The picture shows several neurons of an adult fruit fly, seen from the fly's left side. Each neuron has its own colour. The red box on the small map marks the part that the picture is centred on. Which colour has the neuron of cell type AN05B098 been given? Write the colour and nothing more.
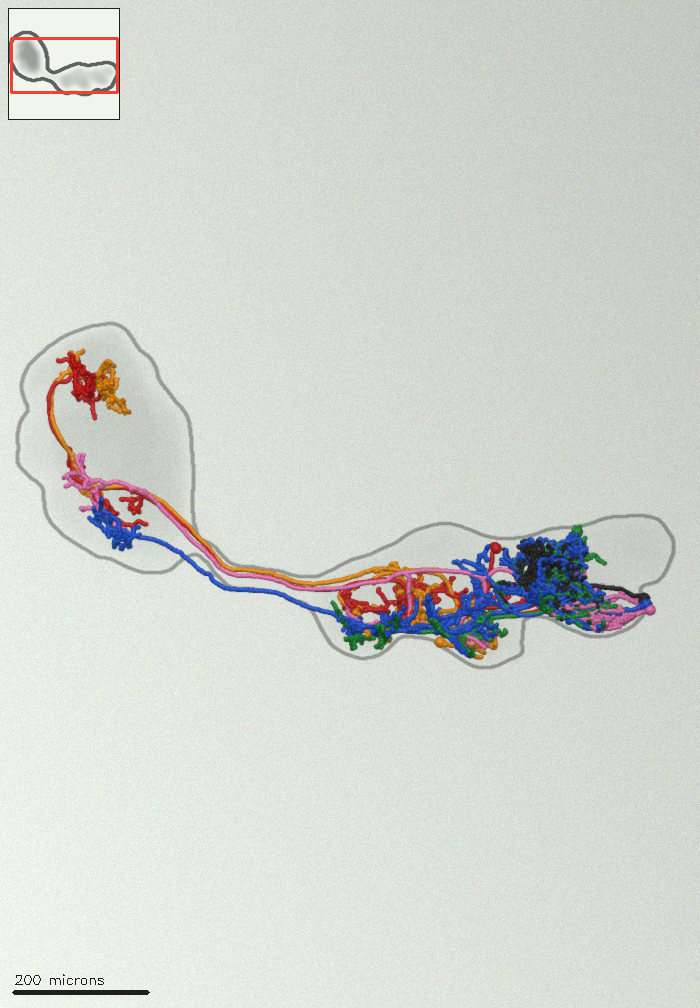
pink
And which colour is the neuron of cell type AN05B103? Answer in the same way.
red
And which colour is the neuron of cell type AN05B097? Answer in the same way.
orange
